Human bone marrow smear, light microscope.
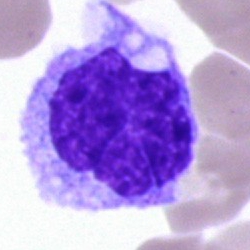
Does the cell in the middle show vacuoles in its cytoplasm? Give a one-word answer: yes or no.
Yes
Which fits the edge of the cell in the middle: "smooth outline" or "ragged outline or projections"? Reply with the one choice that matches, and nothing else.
Ragged outline or projections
